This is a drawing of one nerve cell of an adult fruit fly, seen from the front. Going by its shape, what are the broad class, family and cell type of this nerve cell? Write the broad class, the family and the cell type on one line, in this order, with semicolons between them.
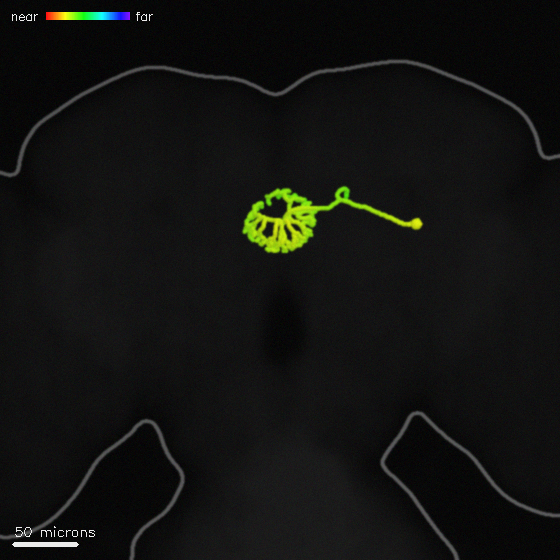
central-brain intrinsic neuron; hemilineage EBa1; ER2_a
